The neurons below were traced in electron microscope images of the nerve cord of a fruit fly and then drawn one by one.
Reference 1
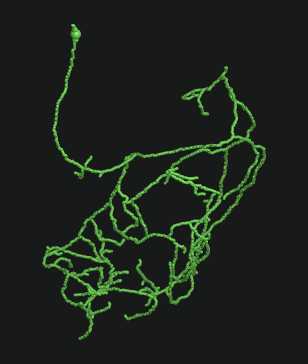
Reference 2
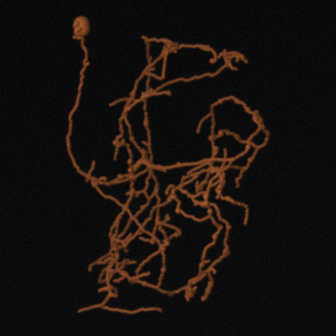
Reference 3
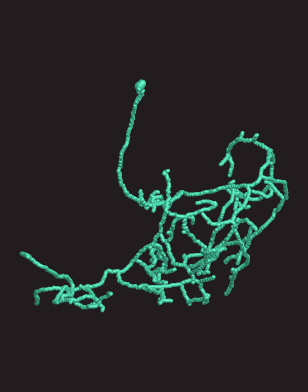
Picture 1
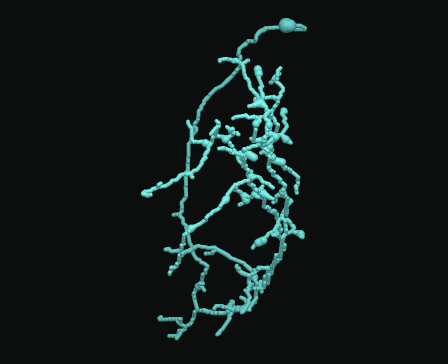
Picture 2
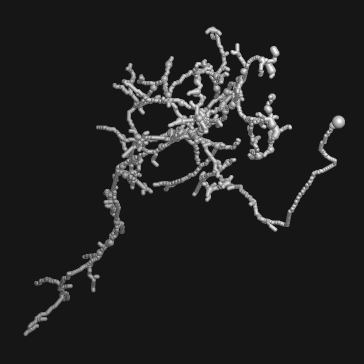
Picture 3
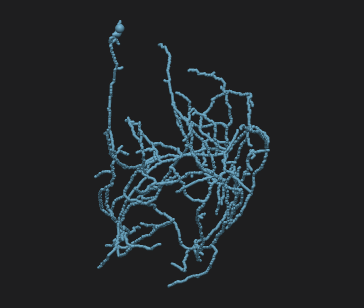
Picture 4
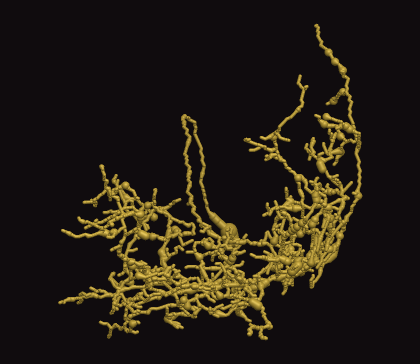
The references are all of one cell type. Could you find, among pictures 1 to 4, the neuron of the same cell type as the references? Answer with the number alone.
3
